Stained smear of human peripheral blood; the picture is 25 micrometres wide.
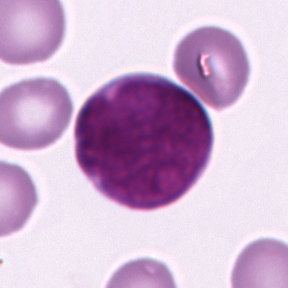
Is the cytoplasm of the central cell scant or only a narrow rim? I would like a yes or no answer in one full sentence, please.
Yes, most of the cell is filled by the nucleus.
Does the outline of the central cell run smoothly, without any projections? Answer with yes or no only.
Yes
